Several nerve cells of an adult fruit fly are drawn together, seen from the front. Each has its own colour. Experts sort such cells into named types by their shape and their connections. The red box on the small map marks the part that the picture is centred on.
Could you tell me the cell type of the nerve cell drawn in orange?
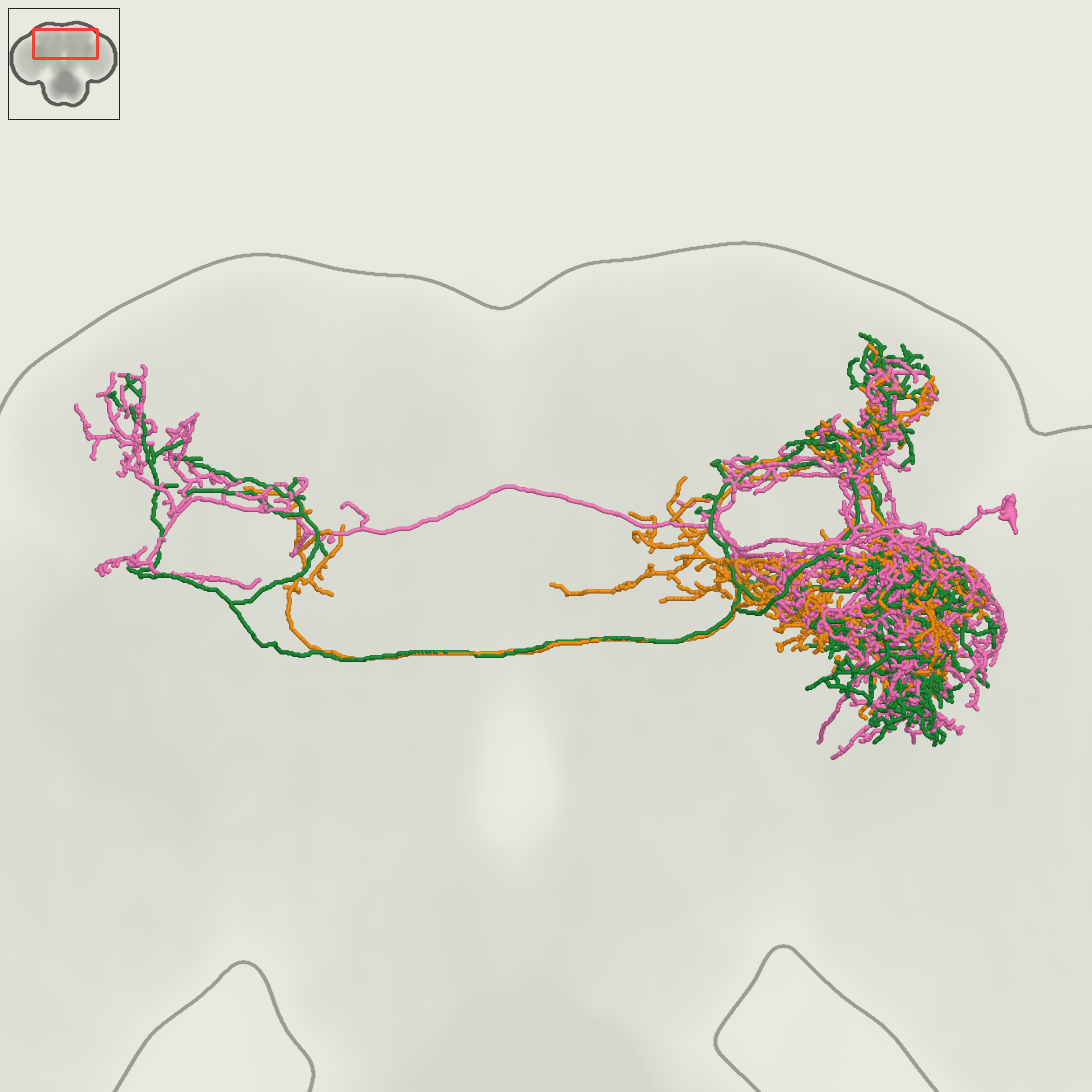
AVLP573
